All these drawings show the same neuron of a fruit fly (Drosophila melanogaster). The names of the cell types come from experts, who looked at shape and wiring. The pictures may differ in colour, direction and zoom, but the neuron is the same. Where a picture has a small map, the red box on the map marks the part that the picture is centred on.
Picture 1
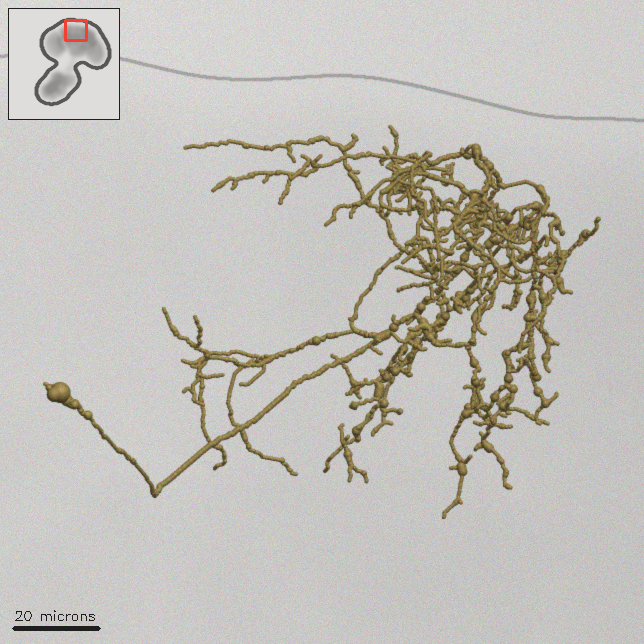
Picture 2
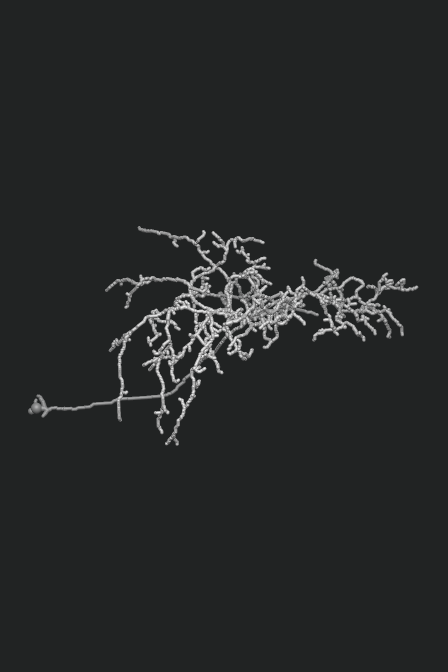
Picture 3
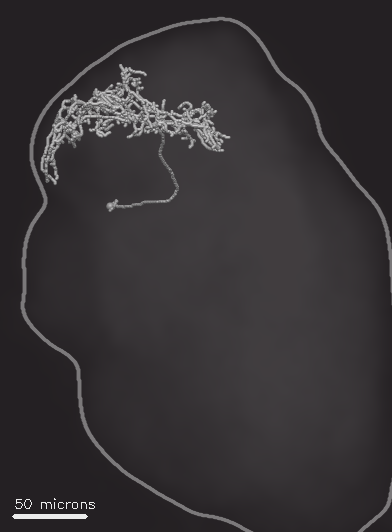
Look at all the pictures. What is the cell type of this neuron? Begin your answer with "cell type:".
cell type: SMP160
